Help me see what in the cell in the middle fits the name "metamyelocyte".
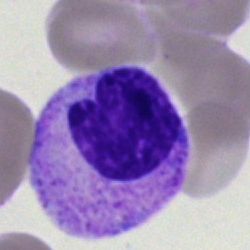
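Taking this metamyelocyte feature by feature, the nucleus comes first: a notch indents its upper left side.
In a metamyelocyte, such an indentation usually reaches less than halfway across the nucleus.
The nucleus sits toward the upper right, so a wider band of cytoplasm lies at the lower left. That cytoplasm is plentiful and pale lilac-pink, and fine purple granules are scattered all through it.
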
